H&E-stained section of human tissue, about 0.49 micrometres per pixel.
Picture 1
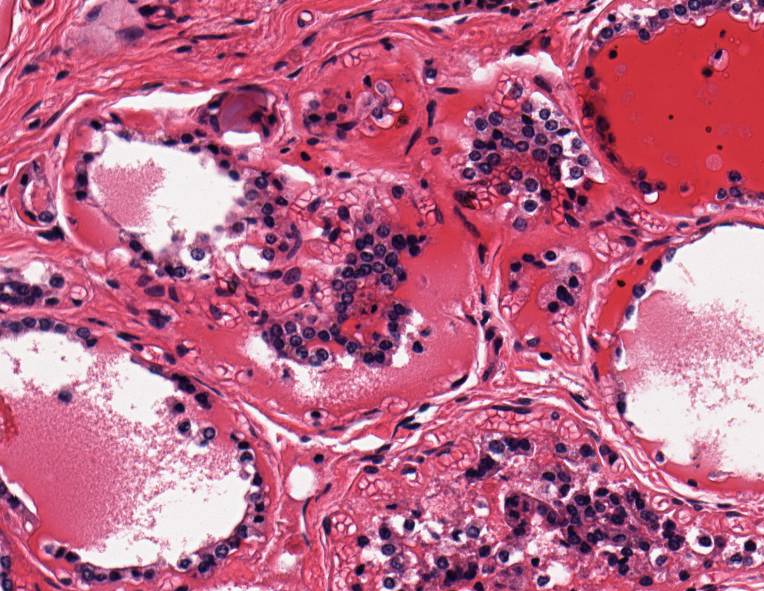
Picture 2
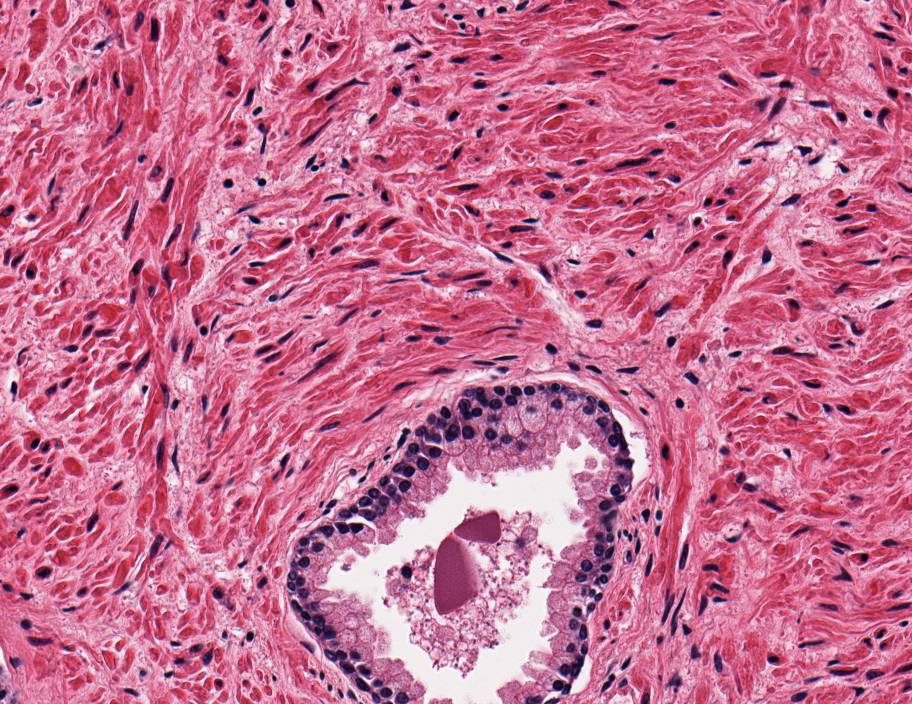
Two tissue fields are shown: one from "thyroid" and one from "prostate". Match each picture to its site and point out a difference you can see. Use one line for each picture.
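The field in picture 1 comes from the thyroid. The large spaces are lined by a single layer of flattened to cuboidal cells with small round dark nuclei.
The field in picture 2 comes from the prostate. The stromal nuclei are elongated and cigar-shaped with blunt ends.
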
